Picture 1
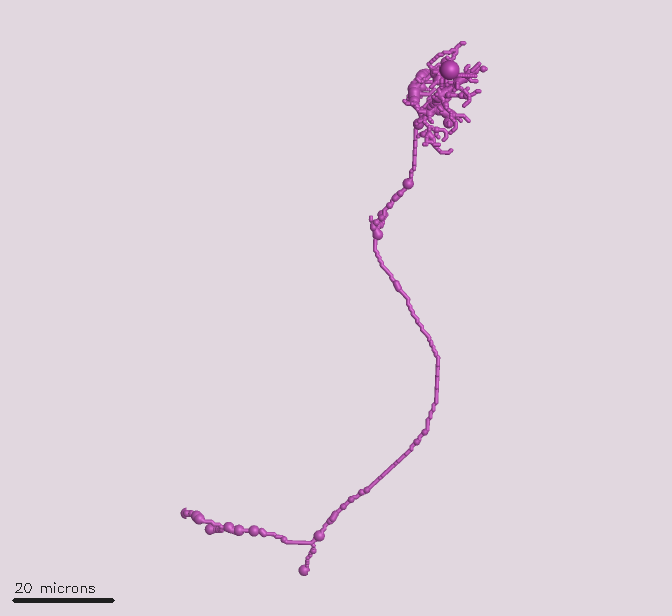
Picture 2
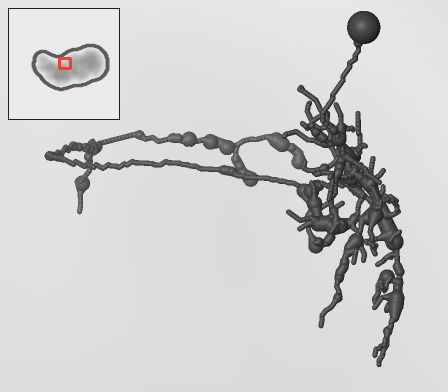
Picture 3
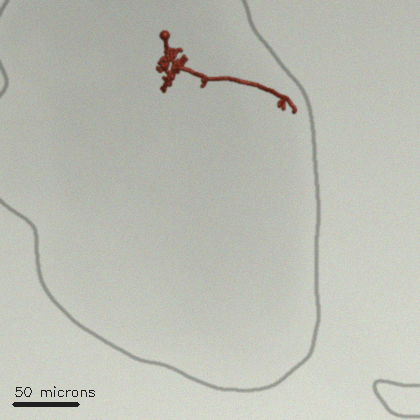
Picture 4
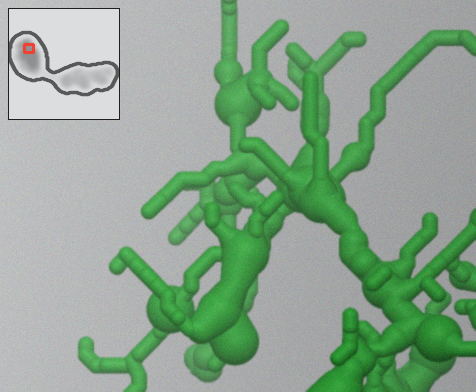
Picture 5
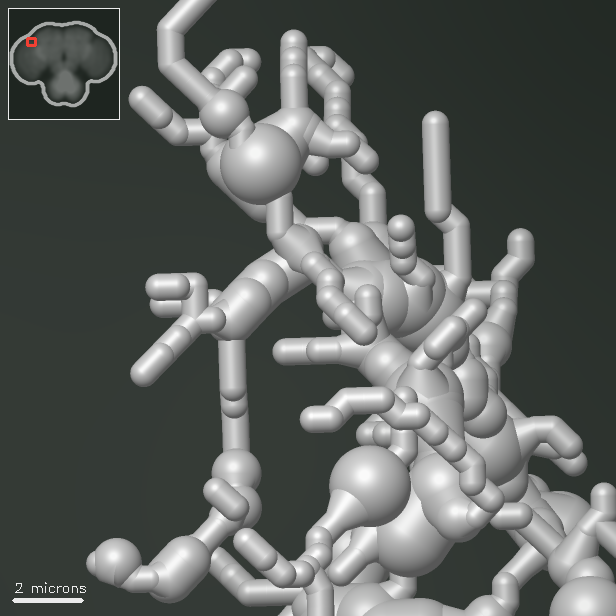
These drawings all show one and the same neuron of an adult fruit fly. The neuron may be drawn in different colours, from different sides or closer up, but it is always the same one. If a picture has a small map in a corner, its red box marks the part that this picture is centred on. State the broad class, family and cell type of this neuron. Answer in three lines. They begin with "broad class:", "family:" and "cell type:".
broad class: optic-lobe intrinsic neuron
family: TmY
cell type: TmY3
